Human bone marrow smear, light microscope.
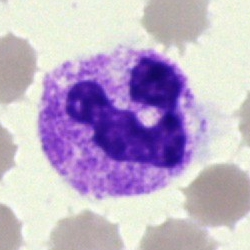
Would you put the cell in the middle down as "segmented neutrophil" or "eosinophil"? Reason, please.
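It is a segmented neutrophil. The cytoplasm is abundant around the nucleus and is filled with purple granules.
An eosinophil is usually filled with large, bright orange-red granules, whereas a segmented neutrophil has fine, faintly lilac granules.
The granules here are purple, without the orange-red colour of an eosinophil's. The chromatin is dark and dense, and no nucleoli are visible in the nucleus.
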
